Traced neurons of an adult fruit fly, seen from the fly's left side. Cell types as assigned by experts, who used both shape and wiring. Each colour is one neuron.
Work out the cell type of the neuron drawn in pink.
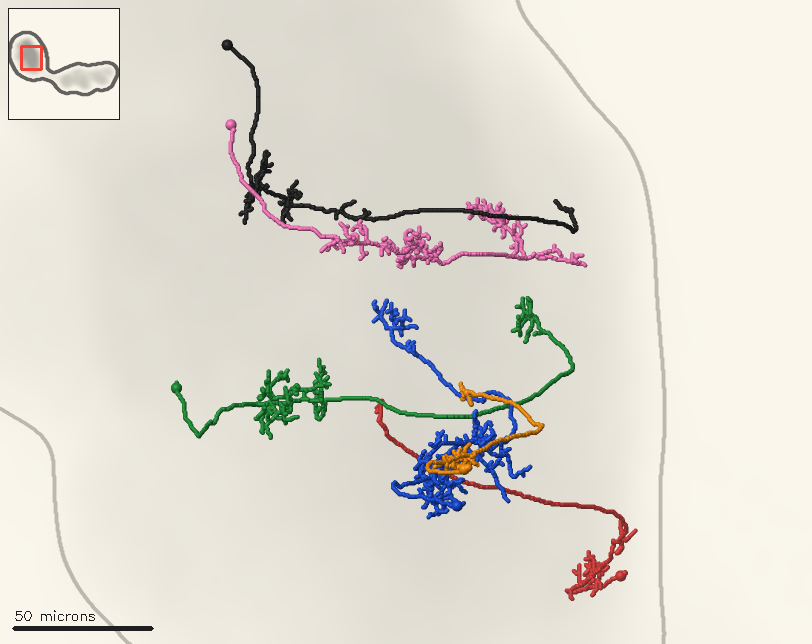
TmY5a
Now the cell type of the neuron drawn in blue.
TmY10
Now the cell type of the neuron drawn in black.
Tm3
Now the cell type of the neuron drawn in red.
Tm20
